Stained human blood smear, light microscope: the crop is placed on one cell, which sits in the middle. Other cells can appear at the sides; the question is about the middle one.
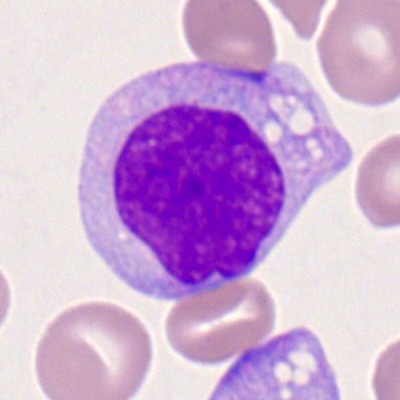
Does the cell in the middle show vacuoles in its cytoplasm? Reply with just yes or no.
Yes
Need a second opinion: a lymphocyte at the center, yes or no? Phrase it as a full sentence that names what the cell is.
No, mark the middle cell as a monocyte, not a lymphocyte.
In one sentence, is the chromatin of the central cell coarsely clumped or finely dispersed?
The chromatin is delicate and fine, lacking coarse clumping entirely.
